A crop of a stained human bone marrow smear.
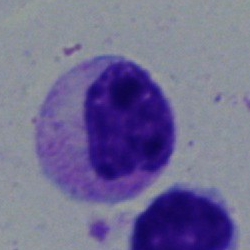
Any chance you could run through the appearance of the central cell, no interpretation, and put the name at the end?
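Looking first at the outline, I find it round and smooth. The nucleus is off-centre, lying toward the right side of the cell. Around it the cytoplasm is a pale lilac-pink, with fine pink-violet granules scattered through it. This is a myelocyte.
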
